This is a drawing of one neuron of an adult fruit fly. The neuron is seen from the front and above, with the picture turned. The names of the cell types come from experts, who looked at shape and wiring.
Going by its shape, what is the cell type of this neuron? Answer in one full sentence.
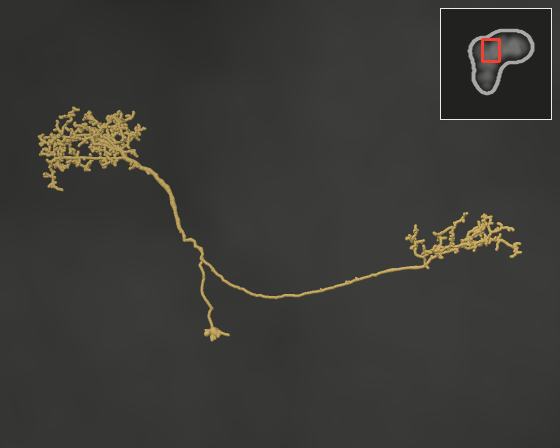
The cell type LC10d is the type of this neuron.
